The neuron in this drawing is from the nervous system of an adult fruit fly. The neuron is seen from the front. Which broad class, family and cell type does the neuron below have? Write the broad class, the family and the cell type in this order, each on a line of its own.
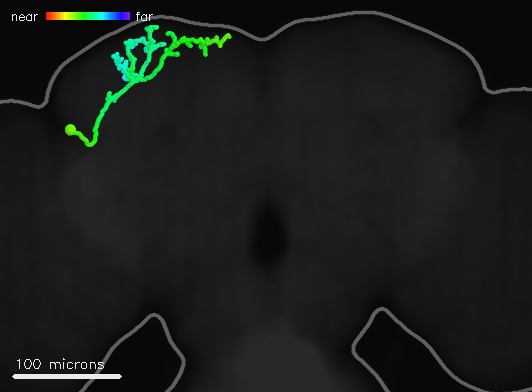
central-brain intrinsic neuron
hemilineage SLPal3_and_SLPal4_dorsal
SLP204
